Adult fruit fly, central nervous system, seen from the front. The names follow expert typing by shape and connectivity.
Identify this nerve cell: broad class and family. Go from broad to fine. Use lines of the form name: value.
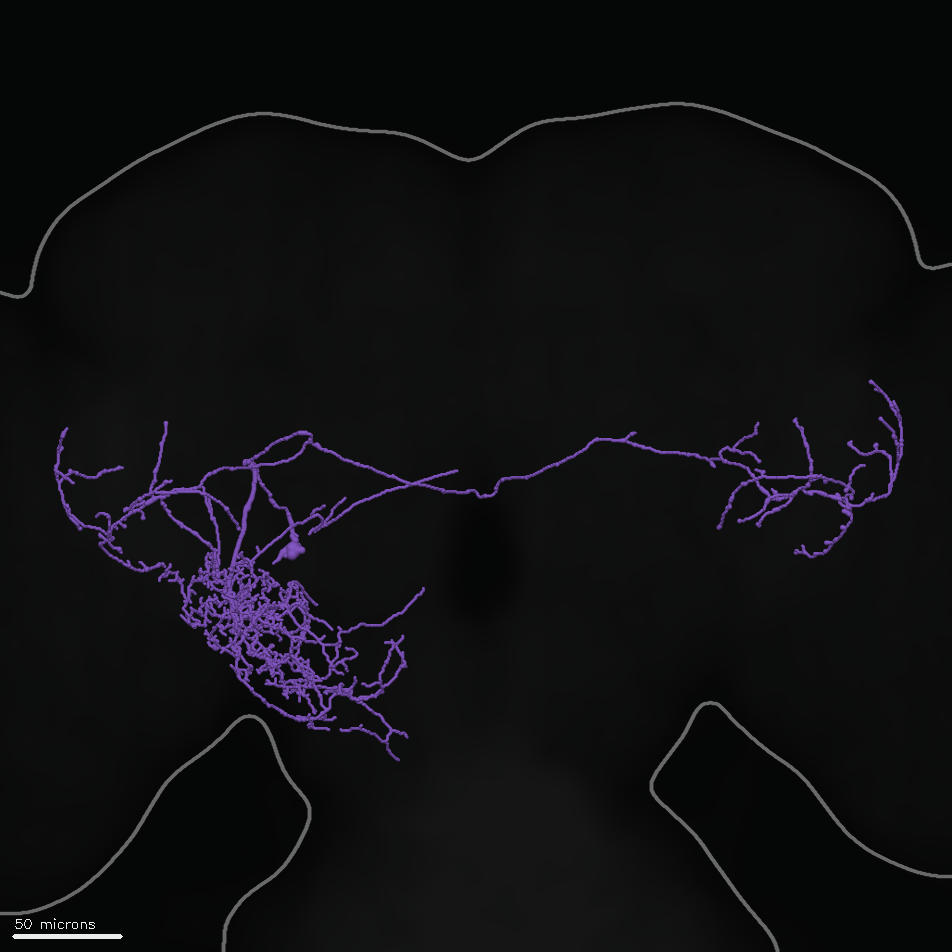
broad class: central-brain intrinsic neuron
family: hemilineage VLPl&p2_posterior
